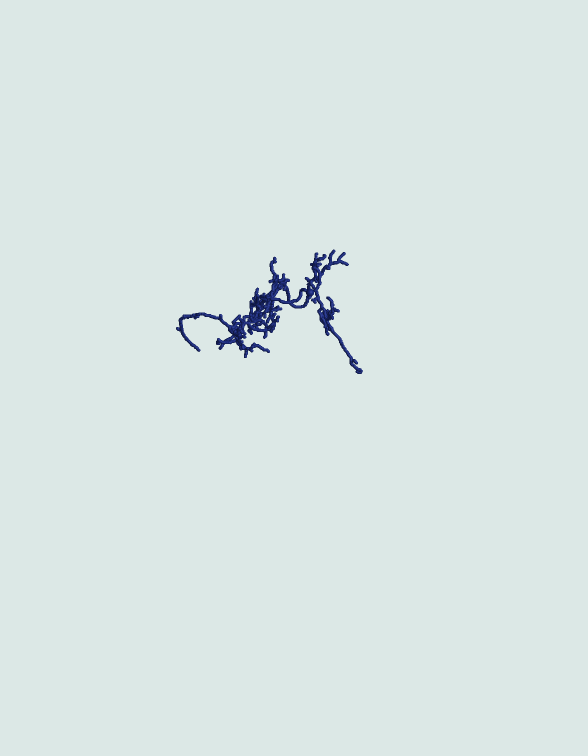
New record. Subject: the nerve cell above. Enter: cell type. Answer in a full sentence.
The cell type is CB3362.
